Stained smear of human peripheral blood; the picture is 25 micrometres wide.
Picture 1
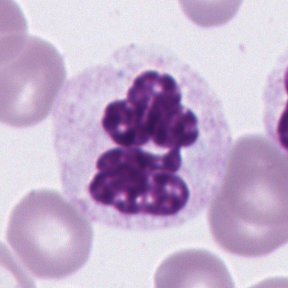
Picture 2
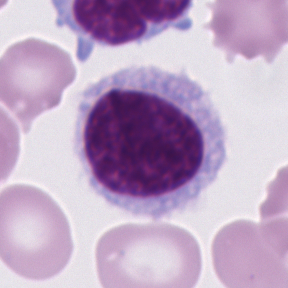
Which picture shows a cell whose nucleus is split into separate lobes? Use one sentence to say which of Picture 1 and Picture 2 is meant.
The cell in Picture 1 has a nucleus split into separate lobes.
